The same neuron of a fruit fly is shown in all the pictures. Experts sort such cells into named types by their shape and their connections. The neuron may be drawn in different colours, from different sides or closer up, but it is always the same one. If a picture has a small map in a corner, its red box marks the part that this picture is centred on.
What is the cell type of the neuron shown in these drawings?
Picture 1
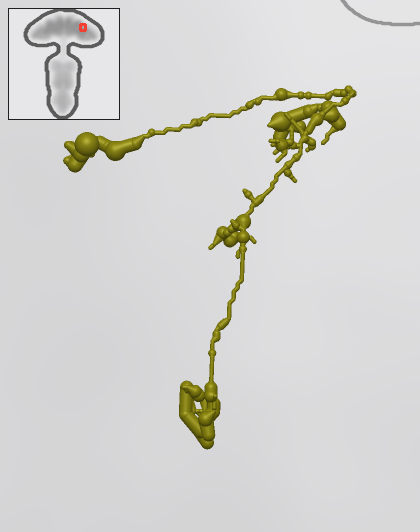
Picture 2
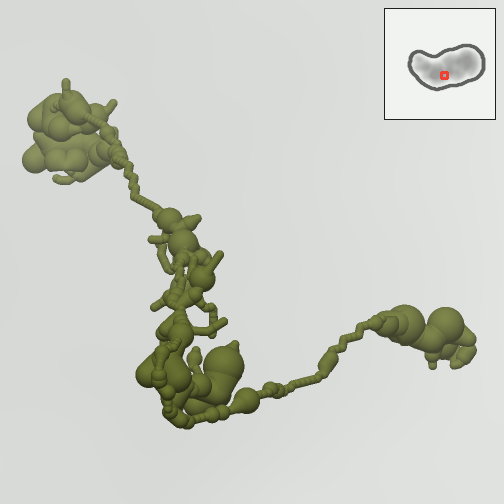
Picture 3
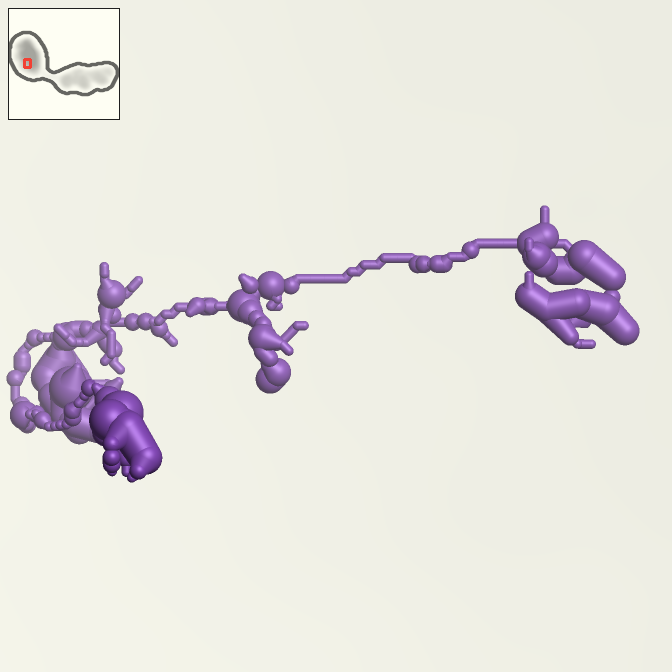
Mi1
